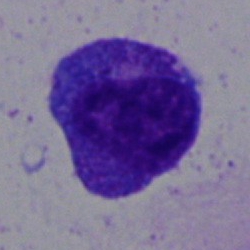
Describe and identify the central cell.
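Look first at the outline: it is irregular rather than round, with a rounded bulge at the lower left. Now the chromatin: dark purple and clumped, darker patches separated by lighter spaces. Just above the nucleus, in the upper part of the cell, you'll find a paler area. This is a promyelocyte.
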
